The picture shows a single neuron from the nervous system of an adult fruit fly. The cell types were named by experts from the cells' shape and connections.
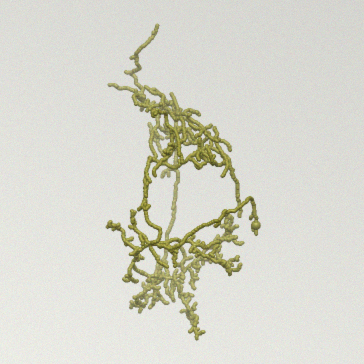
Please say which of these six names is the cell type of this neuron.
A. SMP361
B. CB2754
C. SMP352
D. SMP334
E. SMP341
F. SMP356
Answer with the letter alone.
D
